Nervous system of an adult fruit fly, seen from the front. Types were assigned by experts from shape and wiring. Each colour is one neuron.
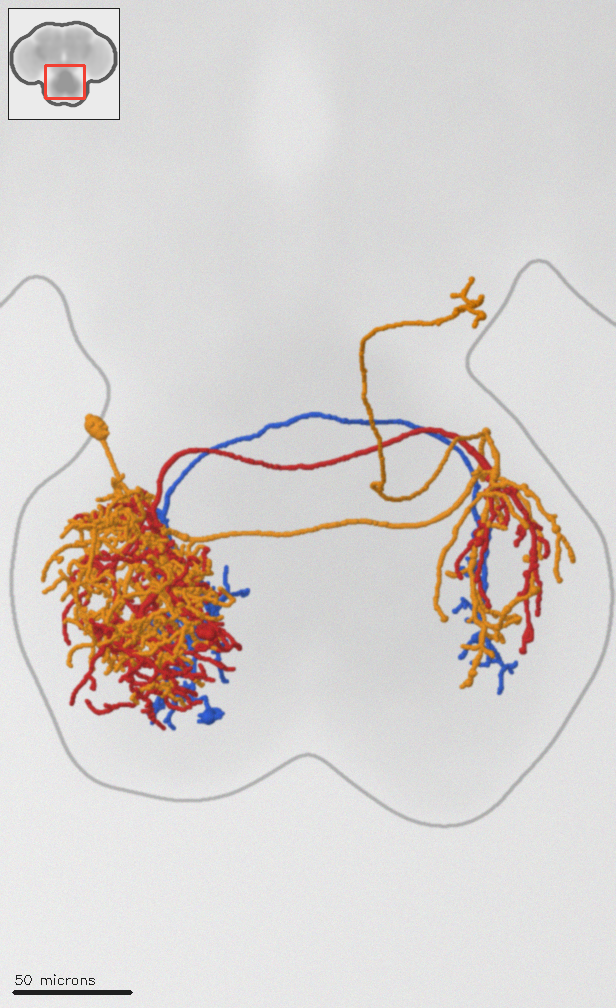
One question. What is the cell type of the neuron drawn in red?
IN14B005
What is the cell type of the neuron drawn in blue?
IN14B010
